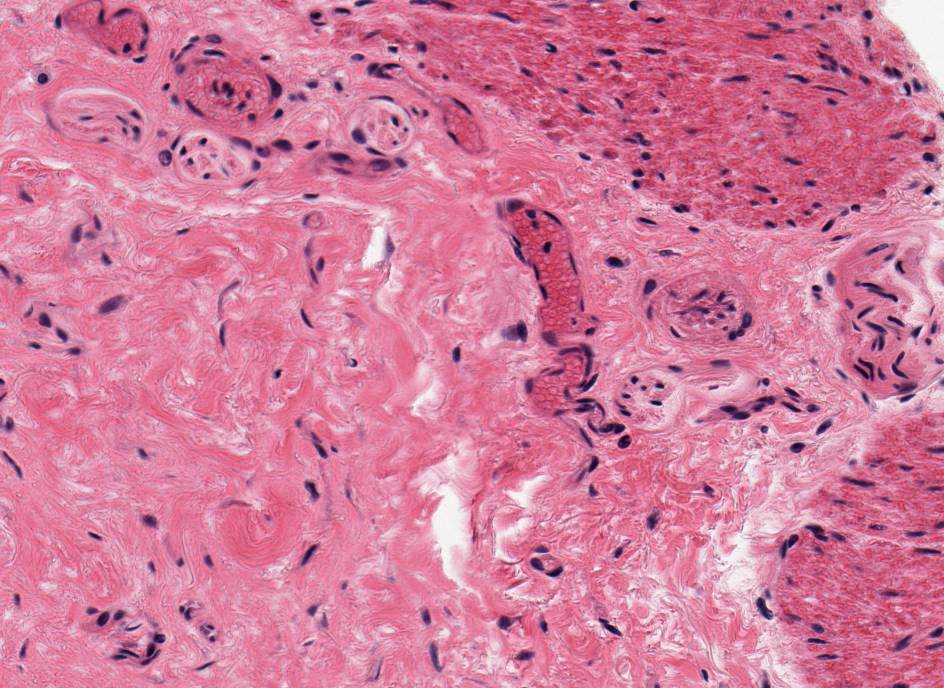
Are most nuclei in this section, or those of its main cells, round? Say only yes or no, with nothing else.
No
